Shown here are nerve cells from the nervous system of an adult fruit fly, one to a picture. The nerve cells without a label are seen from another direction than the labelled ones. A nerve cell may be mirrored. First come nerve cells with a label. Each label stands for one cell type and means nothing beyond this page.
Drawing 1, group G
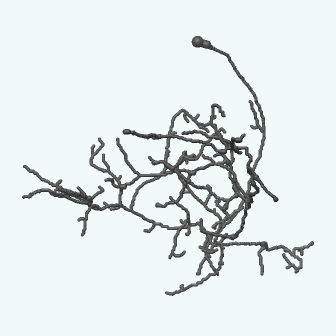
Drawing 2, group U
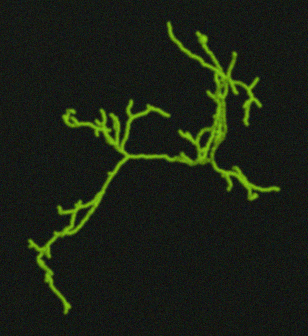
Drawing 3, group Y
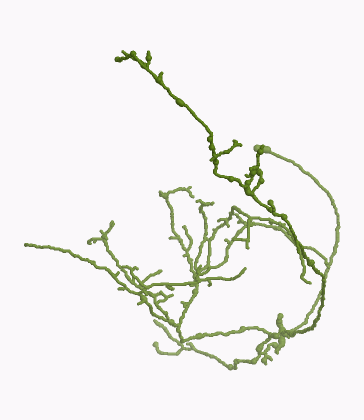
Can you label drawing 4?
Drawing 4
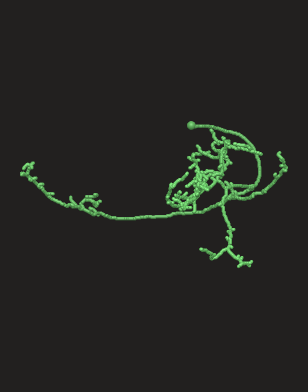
group Y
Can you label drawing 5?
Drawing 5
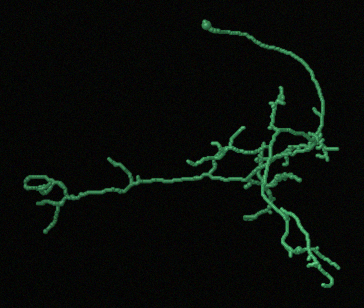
group U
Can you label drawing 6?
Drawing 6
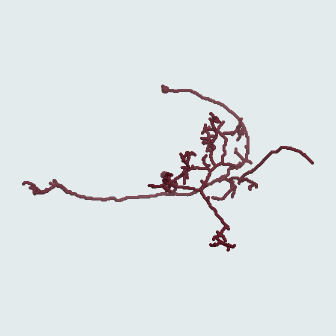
group G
